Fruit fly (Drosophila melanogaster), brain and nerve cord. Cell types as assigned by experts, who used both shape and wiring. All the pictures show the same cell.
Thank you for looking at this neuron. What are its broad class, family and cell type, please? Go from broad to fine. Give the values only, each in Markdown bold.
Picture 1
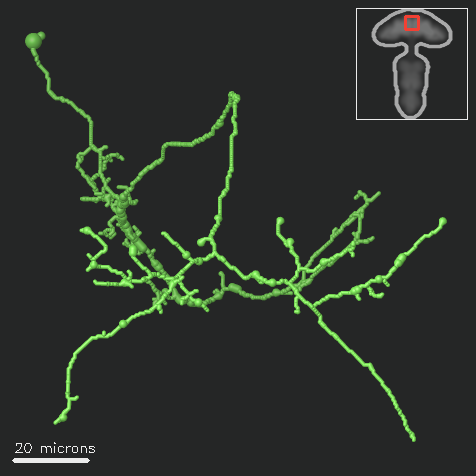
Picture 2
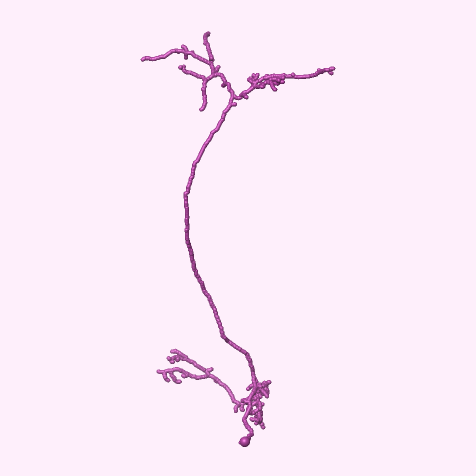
**central-brain intrinsic neuron**, **hemilineage FLAa2**, **PRW019**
